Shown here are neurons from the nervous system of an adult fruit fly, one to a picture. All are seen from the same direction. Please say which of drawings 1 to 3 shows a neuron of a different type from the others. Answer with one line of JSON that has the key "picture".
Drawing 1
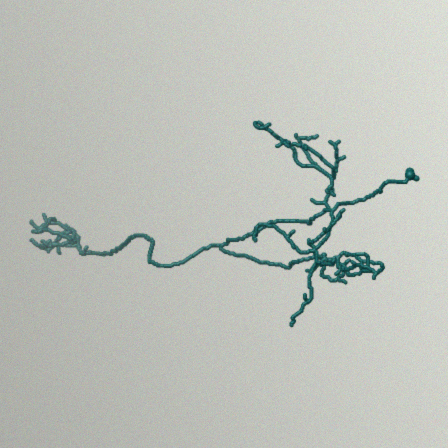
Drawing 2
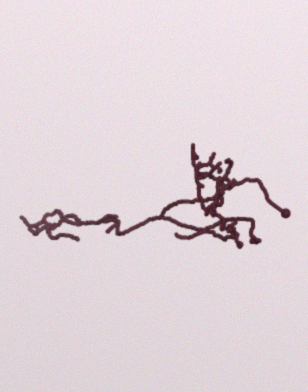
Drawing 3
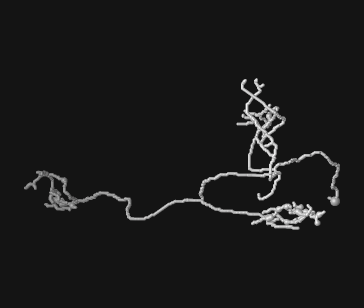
{"picture": 2}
